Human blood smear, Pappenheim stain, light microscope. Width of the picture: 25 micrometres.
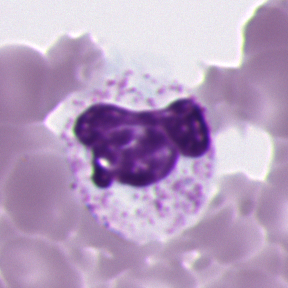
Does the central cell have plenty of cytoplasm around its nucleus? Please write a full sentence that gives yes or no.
Yes, in this cell the cytoplasm is broad.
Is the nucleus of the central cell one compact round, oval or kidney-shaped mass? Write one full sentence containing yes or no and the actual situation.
No, this cell has a lobed nucleus rather than a single undivided one.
